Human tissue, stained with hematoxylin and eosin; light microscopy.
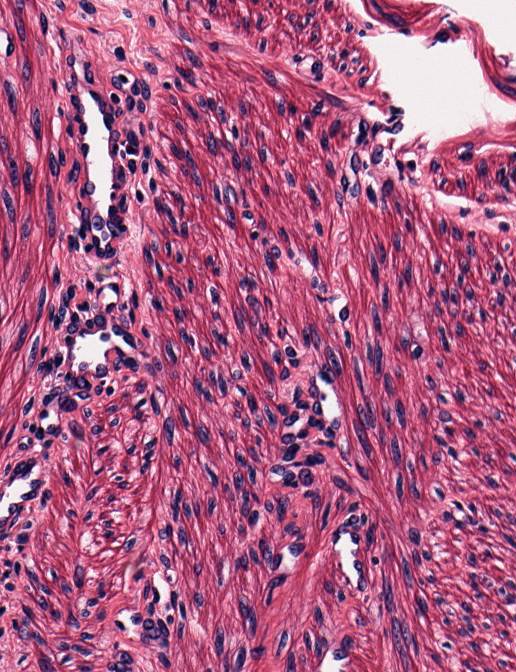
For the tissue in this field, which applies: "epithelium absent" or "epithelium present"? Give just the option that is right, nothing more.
Epithelium absent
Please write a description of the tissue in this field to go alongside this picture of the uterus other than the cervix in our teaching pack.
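Whole field occupied by spindle cells grouped in bundles of differing direction. At left edge, bundles nearly vertical. Nuclei elongated, dark purple, cigar-shaped, parallel to long axis of their cells. Small empty slit-like spaces scattered between bundles.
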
